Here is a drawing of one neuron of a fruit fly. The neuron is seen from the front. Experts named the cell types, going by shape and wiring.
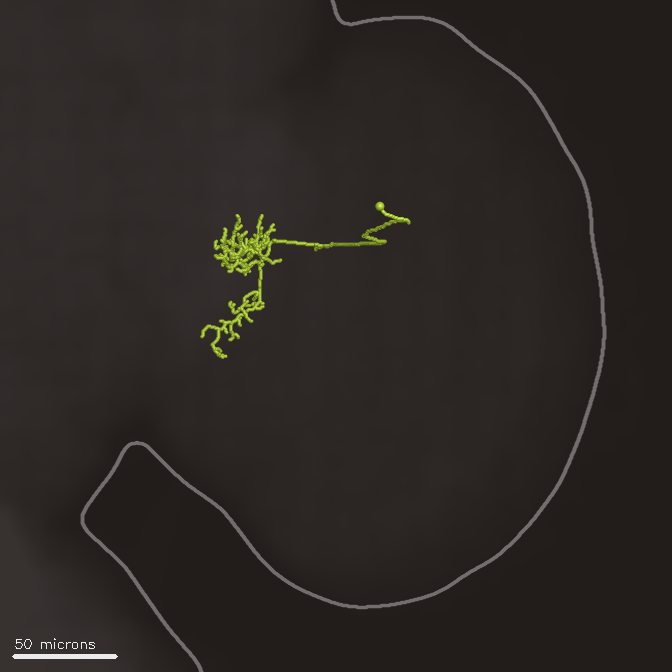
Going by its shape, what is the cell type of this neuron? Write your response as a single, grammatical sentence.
In the scheme of cell types, this neuron is Tm24.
